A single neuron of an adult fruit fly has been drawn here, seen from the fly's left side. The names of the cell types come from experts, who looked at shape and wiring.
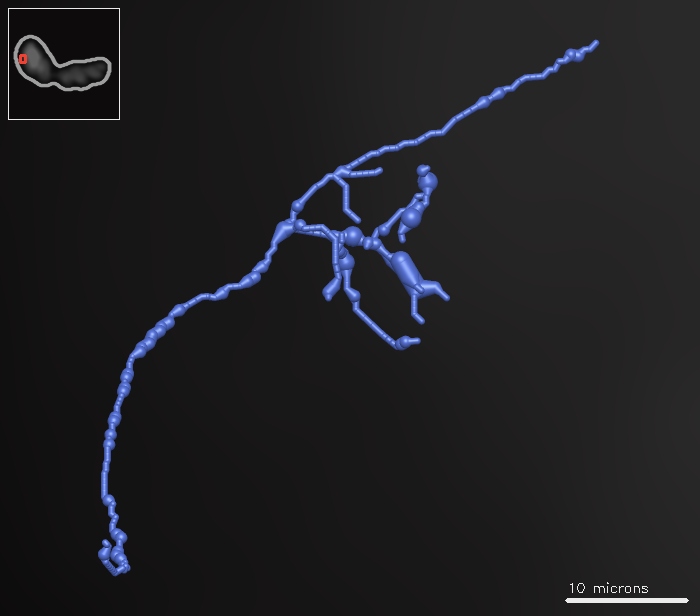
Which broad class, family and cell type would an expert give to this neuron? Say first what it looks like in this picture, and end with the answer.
The drawing shows no cell body. From top to bottom in the picture it spans about 45 microns. It has a dozen or fewer branch ends. Its broad class is sensory neuron entering the brain. The name of its family is class olfactory. It is of cell type ORN_DM5.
